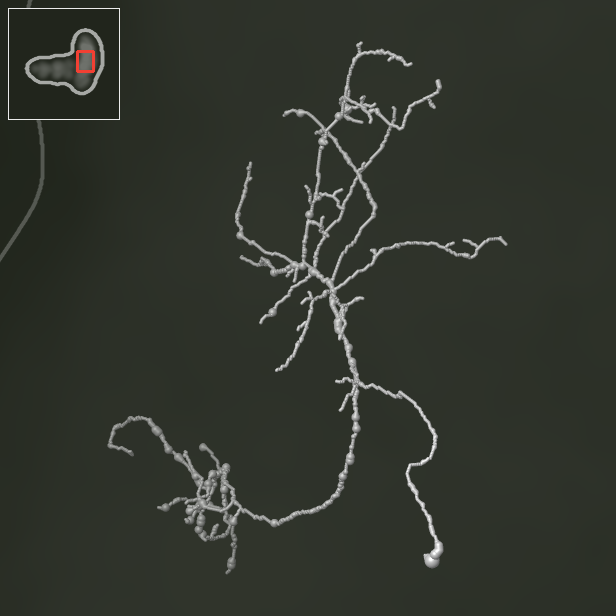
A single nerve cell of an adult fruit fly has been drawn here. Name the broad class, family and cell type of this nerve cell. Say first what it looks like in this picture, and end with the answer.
Dozens of branch ends can be seen. As drawn here it is taller than it is wide. It is a central-brain intrinsic neuron. Its family is hemilineage LB3. It is of cell type GNG413.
